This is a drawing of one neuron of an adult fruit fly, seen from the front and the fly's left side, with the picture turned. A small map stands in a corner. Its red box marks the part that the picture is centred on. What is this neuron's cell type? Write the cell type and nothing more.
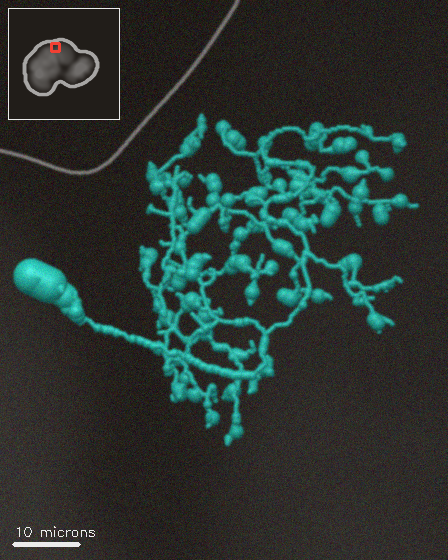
Dm1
